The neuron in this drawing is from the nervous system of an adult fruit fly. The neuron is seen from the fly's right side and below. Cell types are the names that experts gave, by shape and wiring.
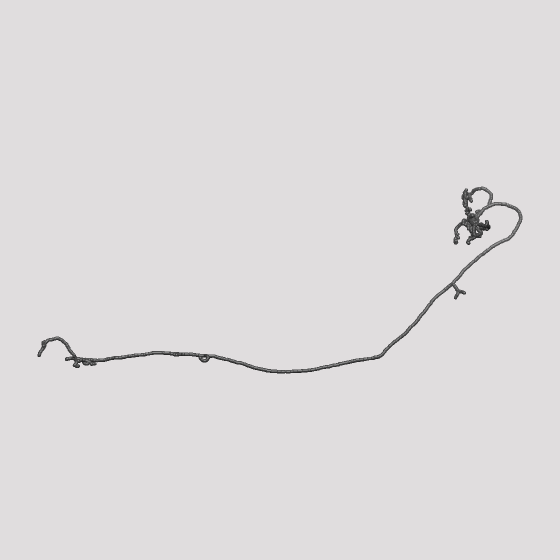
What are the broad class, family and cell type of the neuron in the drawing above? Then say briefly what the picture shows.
It is a descending neuron. Its family is hemilineage PSp2. Its cell type is DNpe015. In this view it is more than twice as wide as it is tall.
